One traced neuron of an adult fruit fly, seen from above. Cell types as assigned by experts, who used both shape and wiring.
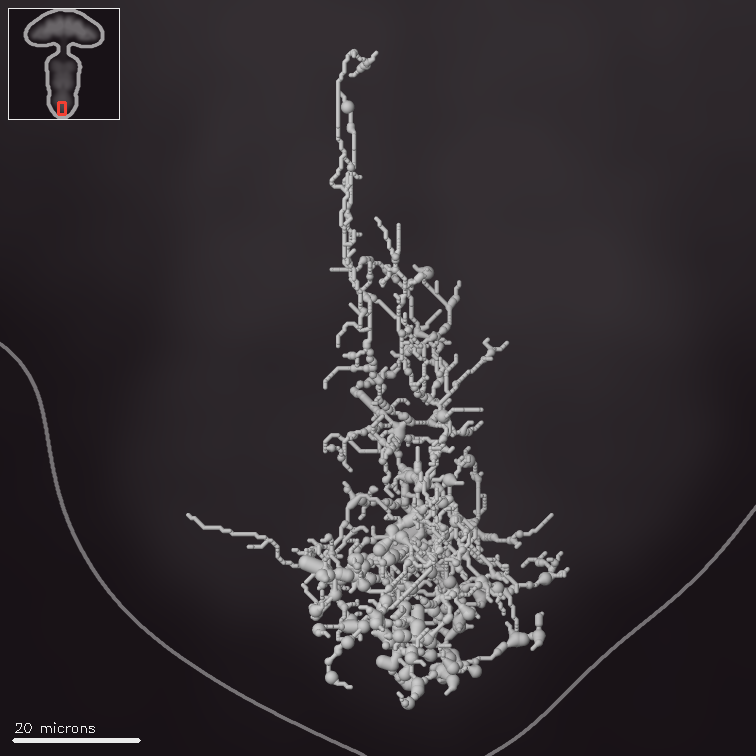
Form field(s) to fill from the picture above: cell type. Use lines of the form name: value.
cell type: INXXX319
